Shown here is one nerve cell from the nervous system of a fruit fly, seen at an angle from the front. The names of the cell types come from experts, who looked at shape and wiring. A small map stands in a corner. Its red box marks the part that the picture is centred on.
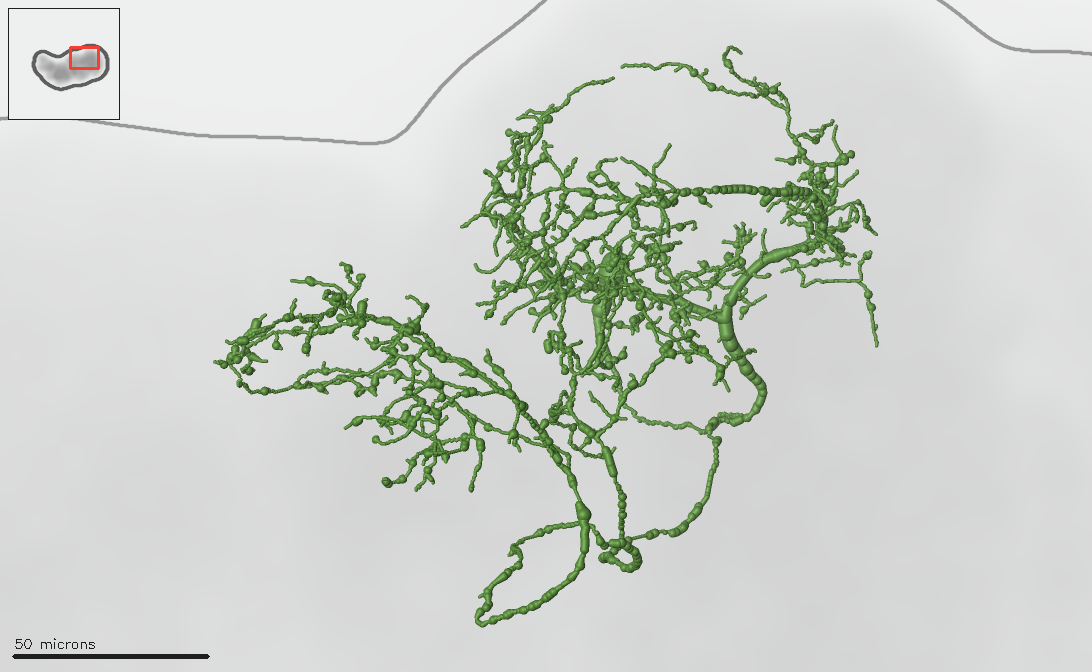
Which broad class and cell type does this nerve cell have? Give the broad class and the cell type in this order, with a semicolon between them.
central-brain intrinsic neuron; SMP577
